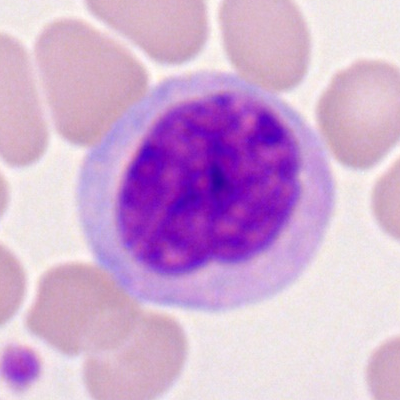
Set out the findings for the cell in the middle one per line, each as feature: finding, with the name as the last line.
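Outline: round and smooth
Chromatin: coarse and clumped, dark purple patches separated by paler areas
Cytoplasm: a moderate pale bluish-lavender rim around the whole nucleus
Vacuoles: none in the cytoplasm
Name: monocyte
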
